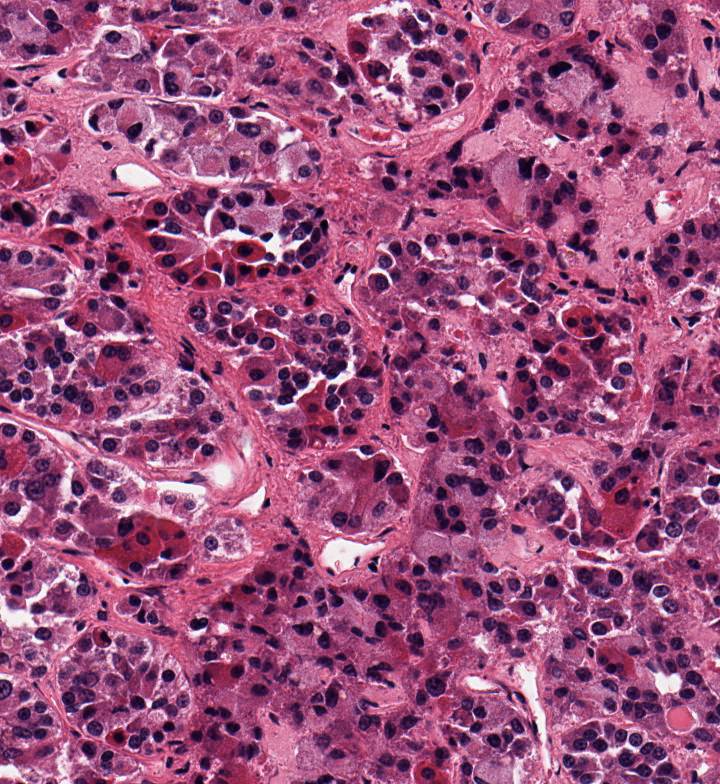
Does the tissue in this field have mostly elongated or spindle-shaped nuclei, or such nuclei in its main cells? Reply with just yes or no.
No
